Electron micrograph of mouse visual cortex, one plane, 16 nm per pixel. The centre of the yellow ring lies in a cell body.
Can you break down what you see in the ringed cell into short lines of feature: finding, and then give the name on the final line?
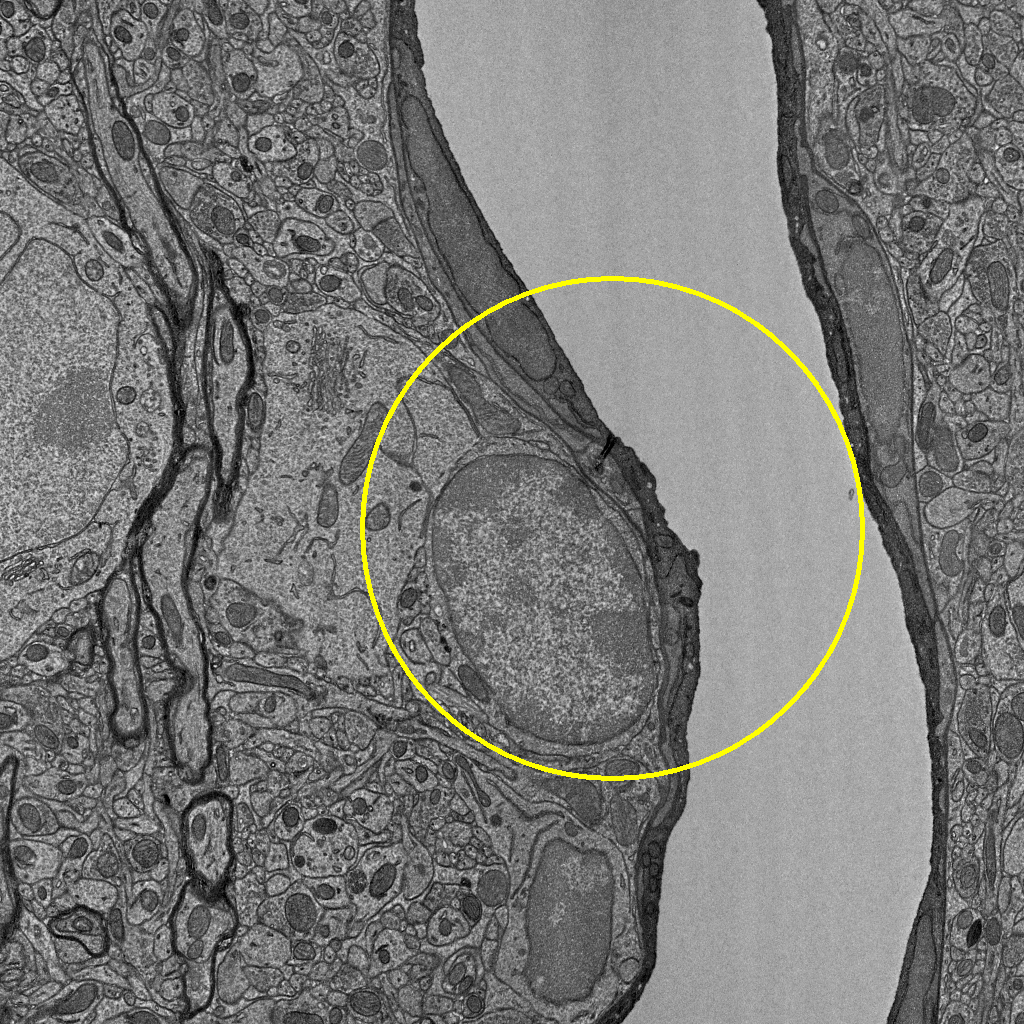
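View of nucleus: whole, an elongated oval
Long axis: upper left to lower right
Outline: smooth, no deep folds or indentations
Chromatin: mottled, darker patches through paler, granular nucleoplasm
Nucleolus: none distinct
Cell: oligodendrocyte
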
